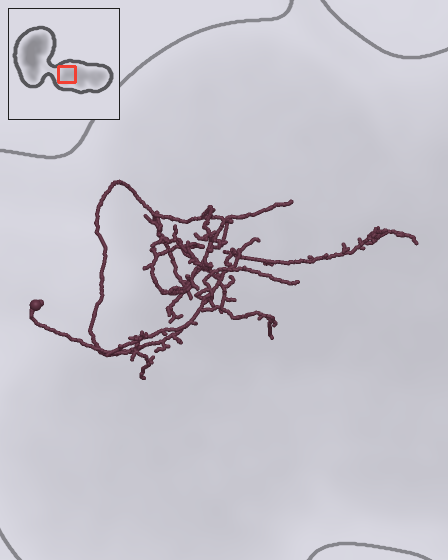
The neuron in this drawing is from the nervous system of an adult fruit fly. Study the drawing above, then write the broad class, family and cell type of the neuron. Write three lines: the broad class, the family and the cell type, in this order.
nerve-cord intrinsic neuron
hemilineage 01A
IN01A069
